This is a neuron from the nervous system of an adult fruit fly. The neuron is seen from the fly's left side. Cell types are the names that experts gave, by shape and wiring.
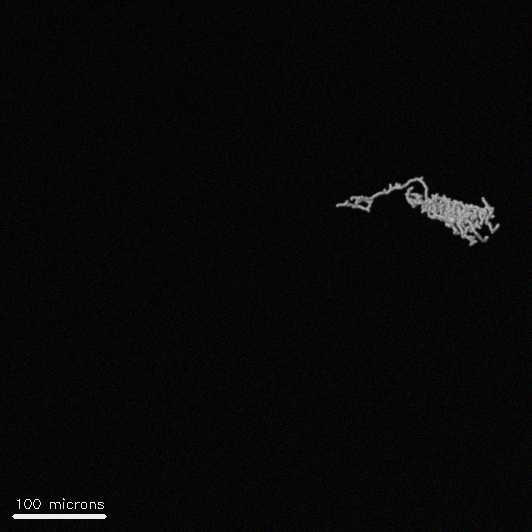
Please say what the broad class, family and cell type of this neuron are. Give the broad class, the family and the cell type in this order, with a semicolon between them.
nerve-cord intrinsic neuron; hemilineage 07B; IN07B061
